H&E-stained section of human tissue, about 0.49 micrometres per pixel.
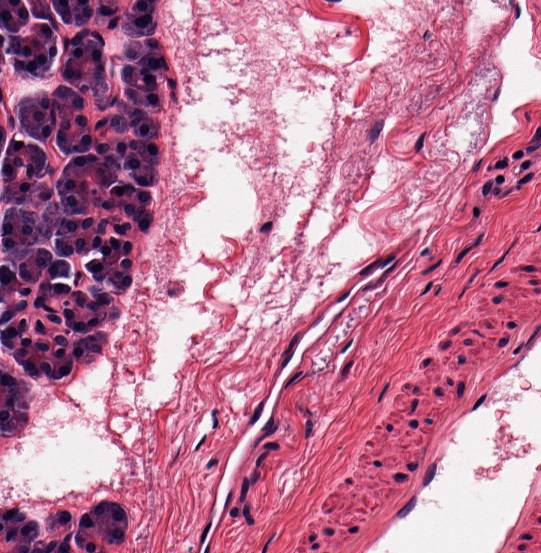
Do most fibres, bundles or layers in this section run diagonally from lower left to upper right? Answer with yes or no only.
Yes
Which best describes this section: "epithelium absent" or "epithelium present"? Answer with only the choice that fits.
Epithelium present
